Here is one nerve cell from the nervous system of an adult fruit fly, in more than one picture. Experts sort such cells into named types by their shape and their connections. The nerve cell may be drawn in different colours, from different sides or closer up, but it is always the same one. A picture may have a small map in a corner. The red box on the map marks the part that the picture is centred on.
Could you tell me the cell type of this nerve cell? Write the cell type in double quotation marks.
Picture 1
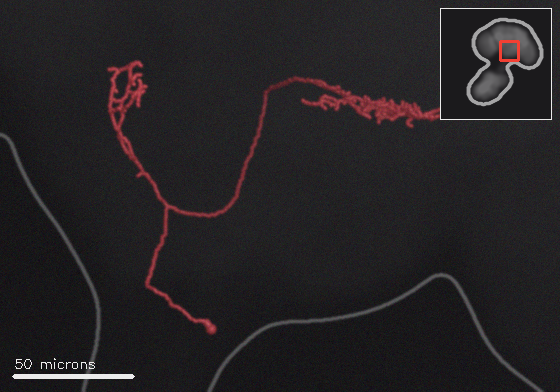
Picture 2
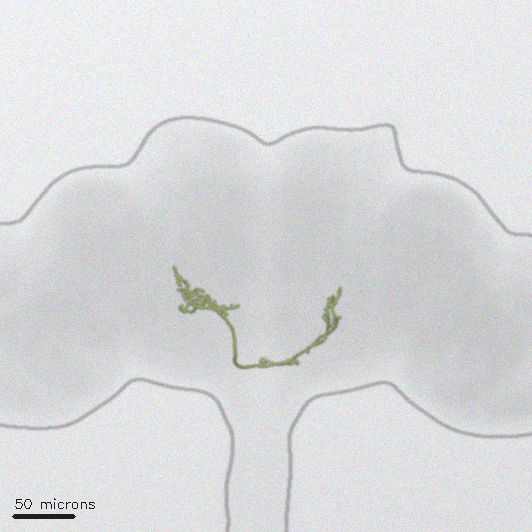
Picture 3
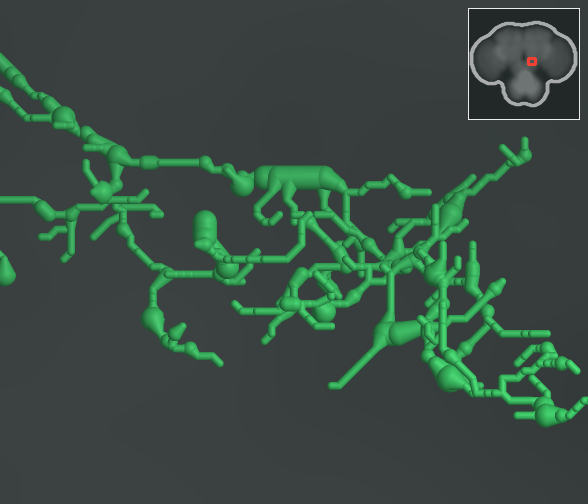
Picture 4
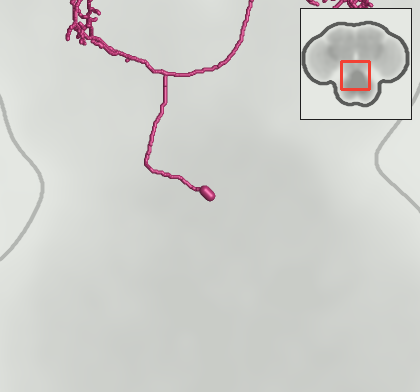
"AMMC007"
